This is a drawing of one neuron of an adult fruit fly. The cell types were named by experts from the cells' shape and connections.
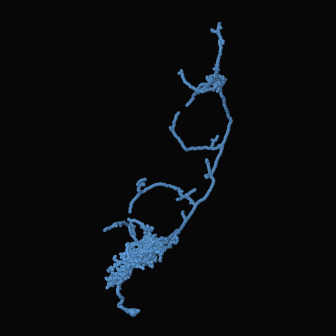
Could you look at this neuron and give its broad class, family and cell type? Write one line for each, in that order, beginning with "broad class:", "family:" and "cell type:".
broad class: central-brain intrinsic neuron
family: hemilineage SLPal2
cell type: AVLP750m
